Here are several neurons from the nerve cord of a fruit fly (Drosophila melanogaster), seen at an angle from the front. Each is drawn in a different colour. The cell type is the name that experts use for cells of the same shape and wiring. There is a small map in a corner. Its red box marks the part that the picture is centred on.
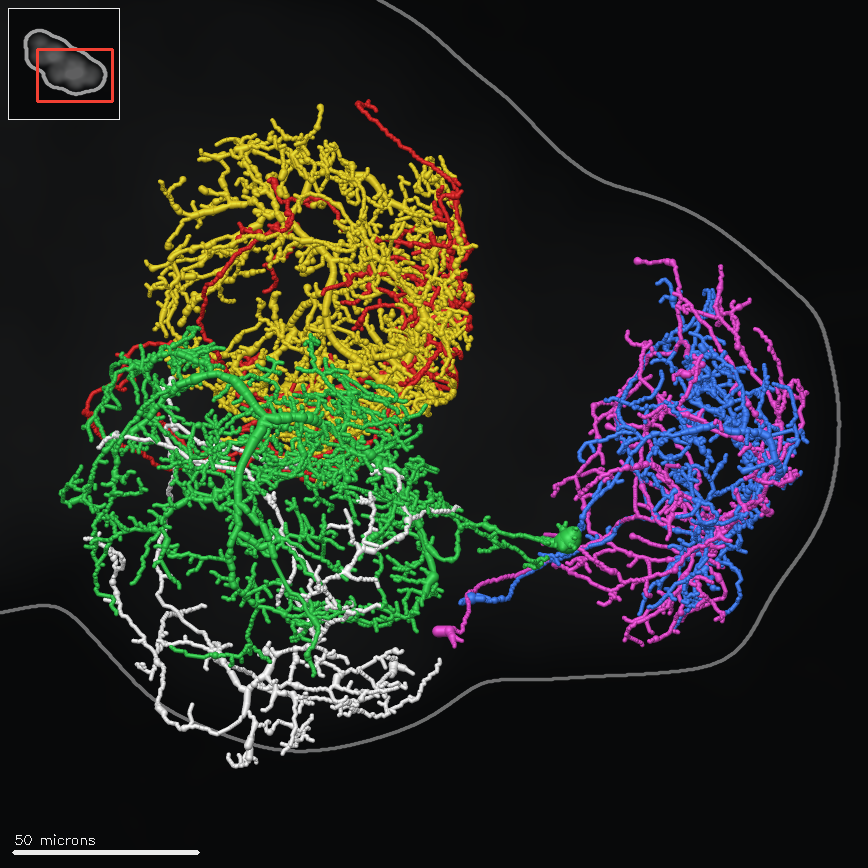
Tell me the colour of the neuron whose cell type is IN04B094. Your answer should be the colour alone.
magenta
